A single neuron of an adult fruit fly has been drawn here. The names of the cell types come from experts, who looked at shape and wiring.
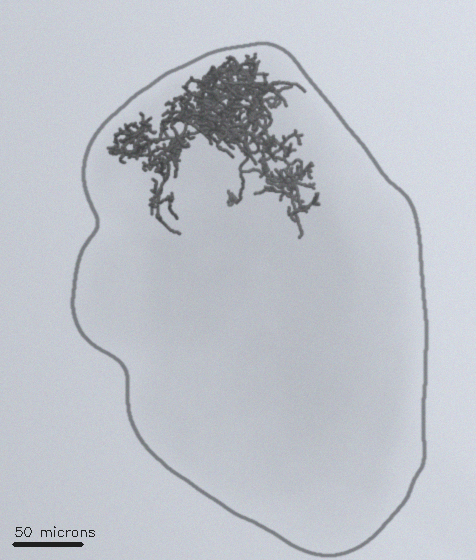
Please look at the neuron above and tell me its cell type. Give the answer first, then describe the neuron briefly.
The cell type is LHCENT10. This is a central-brain intrinsic neuron. By the scale bar it is about 160 microns wide in this view. As drawn here it is about as wide as it is tall.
